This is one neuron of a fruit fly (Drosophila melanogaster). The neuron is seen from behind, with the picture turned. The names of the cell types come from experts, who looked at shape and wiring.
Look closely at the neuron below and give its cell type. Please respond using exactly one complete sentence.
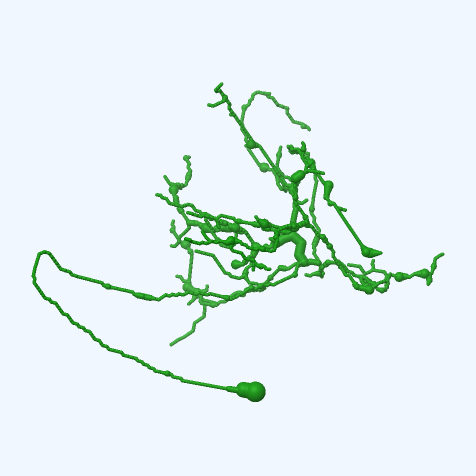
This neuron carries the cell type designation IN11B022_d.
